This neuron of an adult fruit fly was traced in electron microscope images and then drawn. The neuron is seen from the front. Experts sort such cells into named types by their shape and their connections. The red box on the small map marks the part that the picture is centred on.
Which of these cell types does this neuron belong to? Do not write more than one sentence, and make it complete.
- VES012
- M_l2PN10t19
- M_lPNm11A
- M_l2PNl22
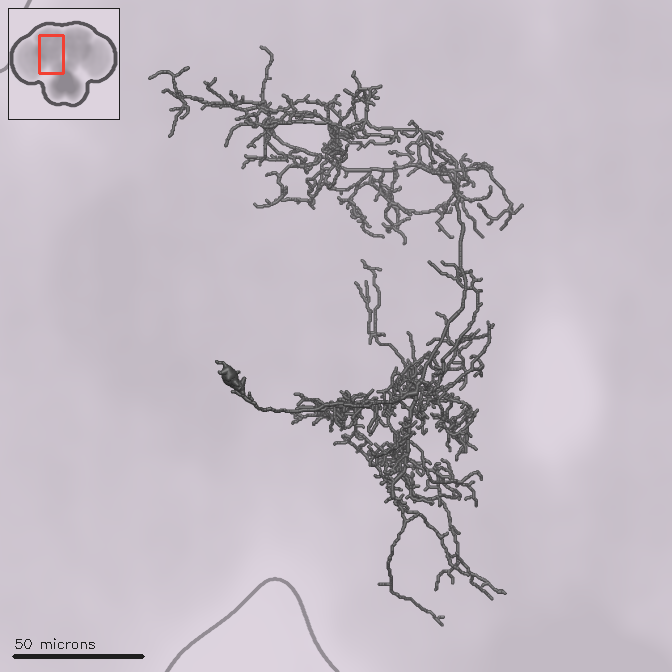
Under the cell type VES012 falls this neuron.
